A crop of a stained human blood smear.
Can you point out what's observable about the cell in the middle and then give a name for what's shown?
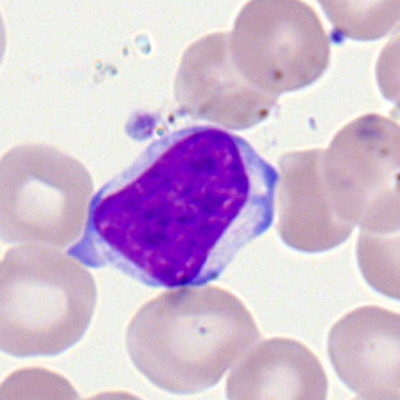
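First, the outline: angular, with pointed corners rather than a smooth round shape. Second, the nucleus: one unlobed mass. Third, the cytoplasm: pale blue, deepening to a stronger blue at the edge. Fourth, granules: none visible. Last, the name: lymphocyte.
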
